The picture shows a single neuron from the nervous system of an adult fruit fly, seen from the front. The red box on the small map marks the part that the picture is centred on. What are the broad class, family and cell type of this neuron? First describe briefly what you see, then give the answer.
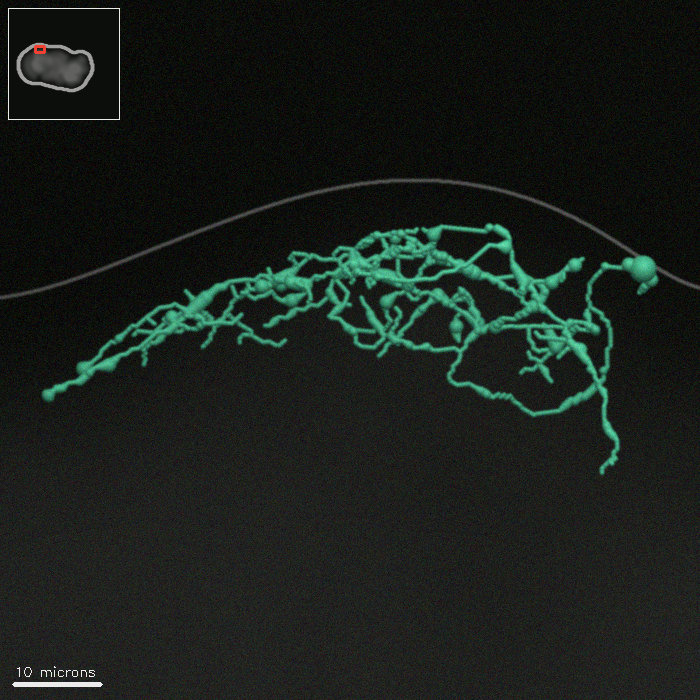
Its cell body lies on the right of the picture. From left to right in the picture it spans about 70 microns. The picture shows dozens of branch ends. This is a central-brain intrinsic neuron. The family is hemilineage SLPpm1. The cell type is CB4130.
